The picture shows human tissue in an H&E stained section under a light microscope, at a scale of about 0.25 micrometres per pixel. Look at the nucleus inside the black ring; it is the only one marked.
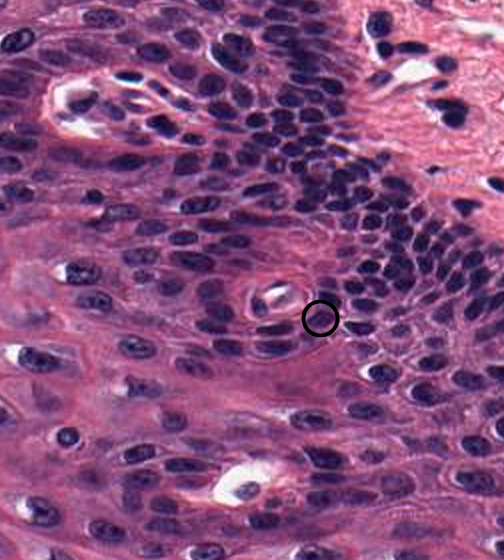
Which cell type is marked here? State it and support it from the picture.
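The marked nucleus belongs to a squamous epithelial cell. Its nucleus is oval and darkly stained, about the same size as the crowded nuclei beside it. It sits at the outer edge of a small concentric whorl of flattened cells wrapped around a tiny clear space. On its other side it borders a tightly packed field of small, dark, rounded nuclei.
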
